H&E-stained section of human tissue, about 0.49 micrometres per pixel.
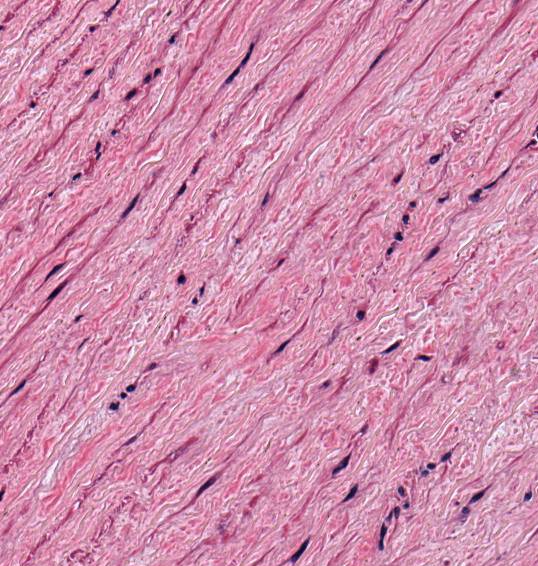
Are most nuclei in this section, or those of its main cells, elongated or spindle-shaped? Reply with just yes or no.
Yes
